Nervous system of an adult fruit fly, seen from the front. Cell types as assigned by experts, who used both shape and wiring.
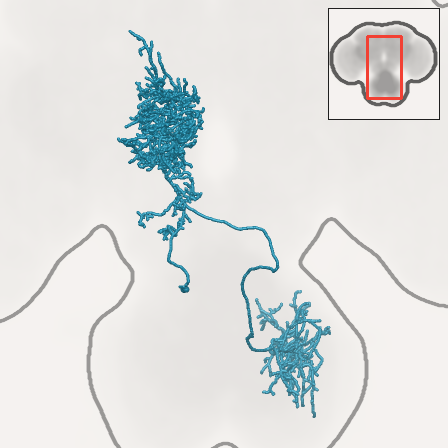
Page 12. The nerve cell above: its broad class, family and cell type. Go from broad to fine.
descending neuron; DNg; DNg13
